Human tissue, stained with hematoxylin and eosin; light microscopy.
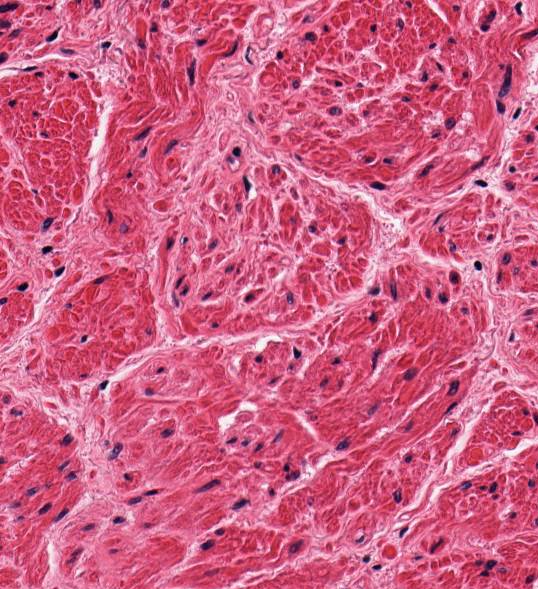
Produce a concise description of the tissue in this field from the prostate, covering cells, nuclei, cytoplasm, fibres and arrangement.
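Interlacing smooth muscle bundles run in many different directions across the whole field. Bundles cut lengthwise show long spindles; those cut across show small rounded profiles. Cytoplasm is abundant and deeply eosinophilic, pink-red. Nuclei are single and dark purple-blue, elongated with blunt ends where cut lengthwise.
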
